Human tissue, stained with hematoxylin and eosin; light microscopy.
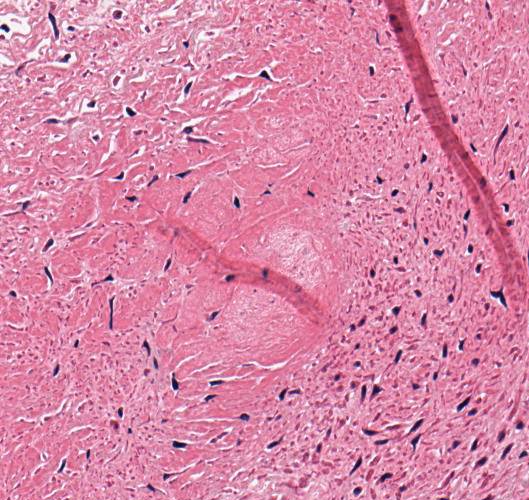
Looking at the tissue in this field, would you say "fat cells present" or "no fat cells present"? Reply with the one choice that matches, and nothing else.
No fat cells present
